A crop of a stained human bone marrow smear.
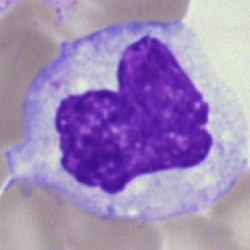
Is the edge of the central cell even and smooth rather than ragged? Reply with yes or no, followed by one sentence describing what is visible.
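No. The cell edge has a small pointed projection at the lower left.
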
